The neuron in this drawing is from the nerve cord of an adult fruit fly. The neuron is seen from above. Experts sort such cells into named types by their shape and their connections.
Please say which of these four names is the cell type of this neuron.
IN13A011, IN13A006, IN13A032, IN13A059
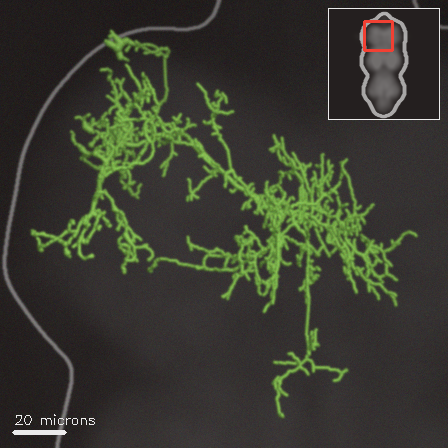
IN13A011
